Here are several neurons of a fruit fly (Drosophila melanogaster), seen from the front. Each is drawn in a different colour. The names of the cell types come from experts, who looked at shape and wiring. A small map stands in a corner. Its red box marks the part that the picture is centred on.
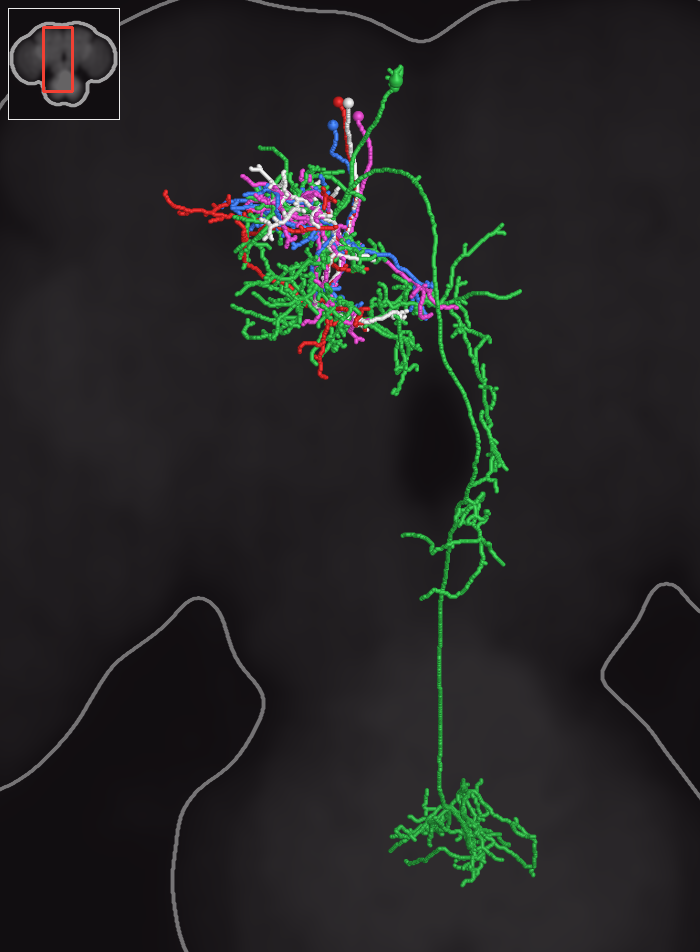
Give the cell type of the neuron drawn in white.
CB2721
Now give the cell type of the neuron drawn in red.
CB2869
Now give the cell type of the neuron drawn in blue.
CB1252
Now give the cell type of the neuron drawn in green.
DNpe026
